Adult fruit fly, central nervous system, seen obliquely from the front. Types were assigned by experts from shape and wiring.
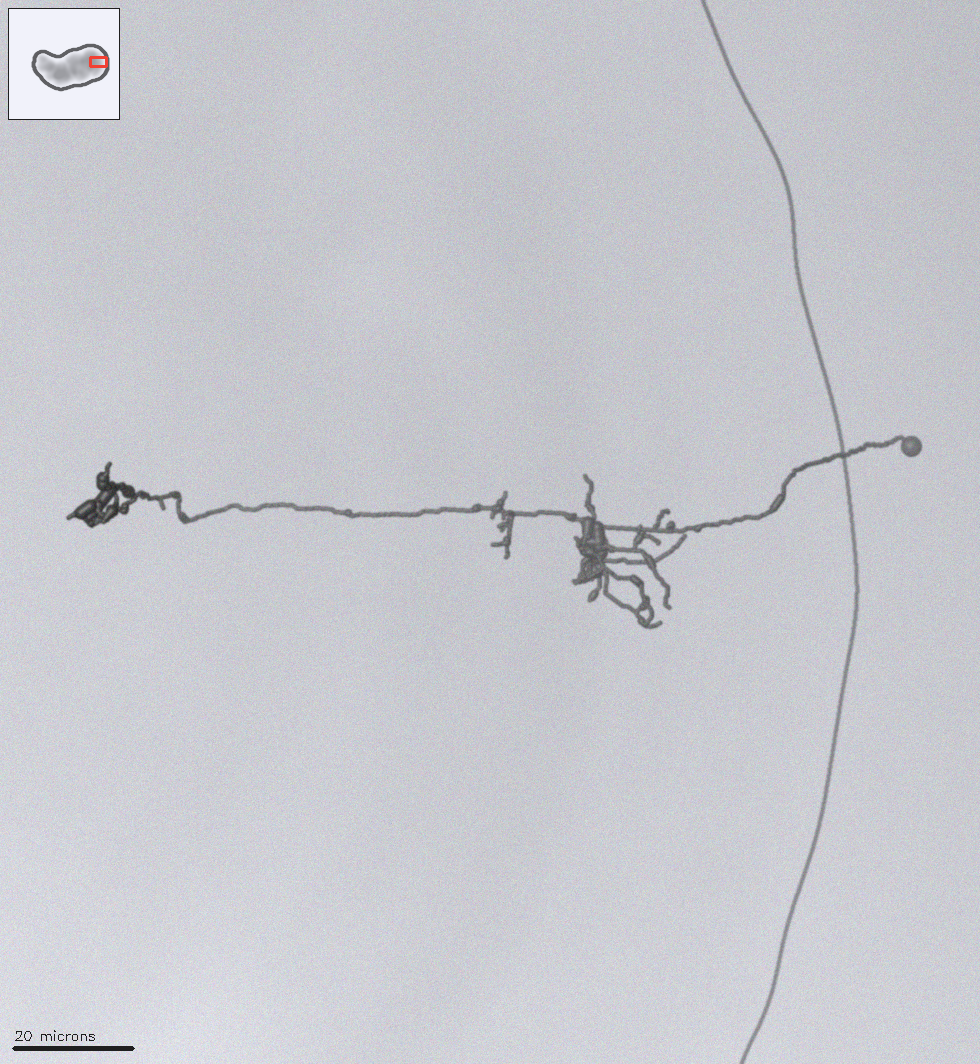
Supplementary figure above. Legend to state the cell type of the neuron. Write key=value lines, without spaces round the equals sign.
cell_type=Tm5b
